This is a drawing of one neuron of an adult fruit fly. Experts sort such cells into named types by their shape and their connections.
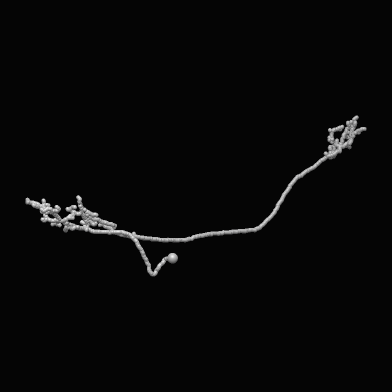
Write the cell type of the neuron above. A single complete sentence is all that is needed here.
Among cell types, the one for this neuron is AN16B078_d.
